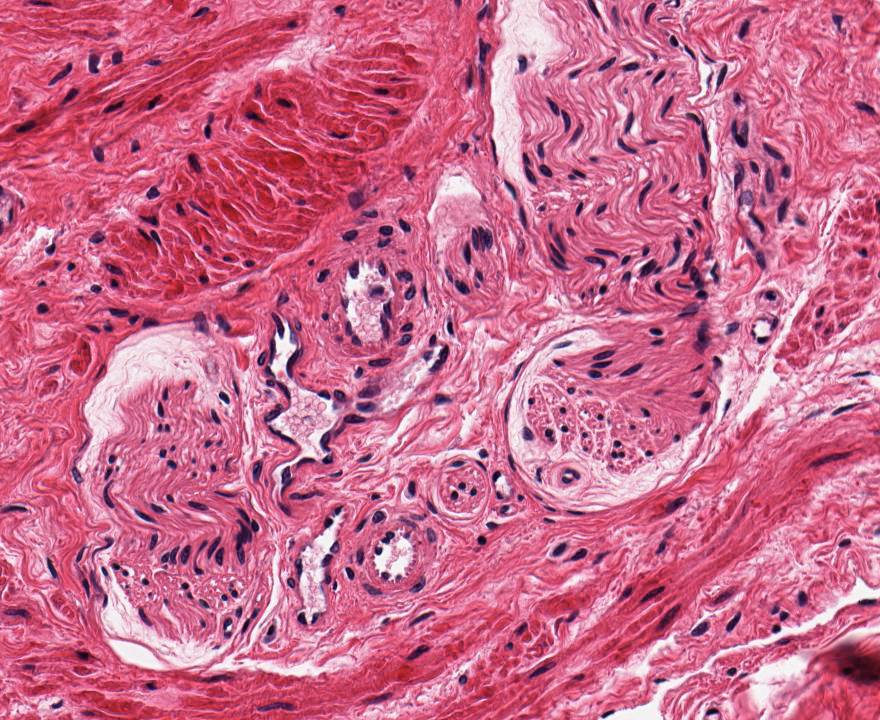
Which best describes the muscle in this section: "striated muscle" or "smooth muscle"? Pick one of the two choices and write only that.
Smooth muscle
